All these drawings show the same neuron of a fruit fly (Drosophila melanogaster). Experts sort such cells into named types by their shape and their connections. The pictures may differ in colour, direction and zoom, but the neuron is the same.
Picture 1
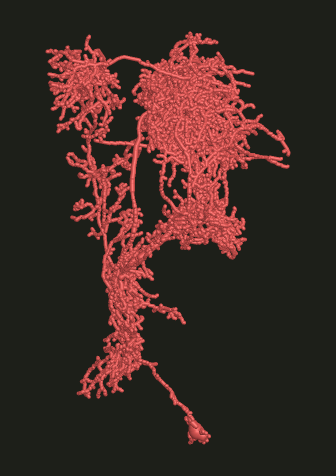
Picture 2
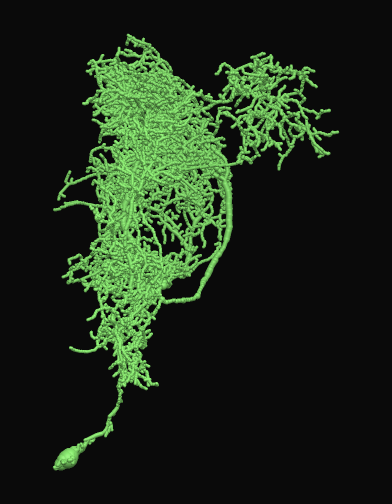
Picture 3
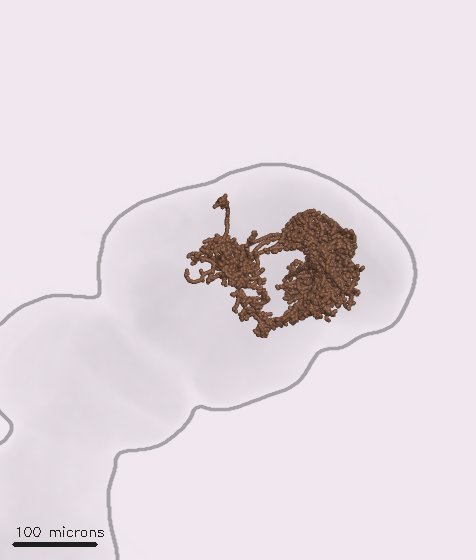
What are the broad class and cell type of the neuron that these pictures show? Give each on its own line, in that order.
central-brain intrinsic neuron
oviIN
